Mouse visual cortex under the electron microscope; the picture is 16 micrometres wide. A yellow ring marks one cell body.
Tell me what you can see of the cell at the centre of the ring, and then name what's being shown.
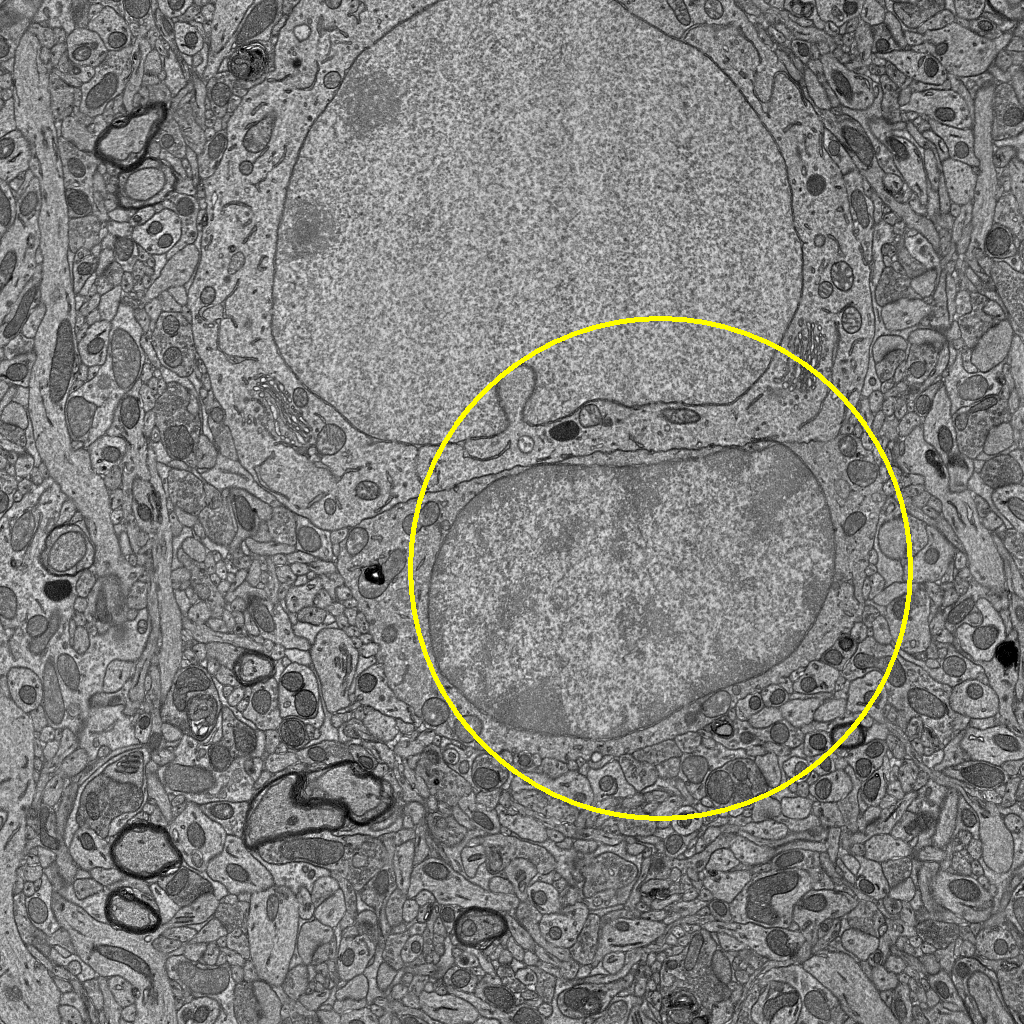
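An oval nucleus lies with its long axis running roughly side to side, its whole outline inside the ring. Its upper edge is flatter than its lower edge. No stacks of rough endoplasmic reticulum appear in the cytoplasm. The cell is an oligodendrocyte.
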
